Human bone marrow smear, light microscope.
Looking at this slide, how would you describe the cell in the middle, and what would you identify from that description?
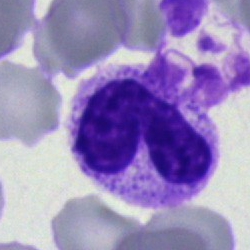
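Chromatin dark purple, coarsely clumped; no nucleoli visible. Outline roughly round and smooth. Cytoplasm free of vacuoles. Name: band neutrophil.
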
